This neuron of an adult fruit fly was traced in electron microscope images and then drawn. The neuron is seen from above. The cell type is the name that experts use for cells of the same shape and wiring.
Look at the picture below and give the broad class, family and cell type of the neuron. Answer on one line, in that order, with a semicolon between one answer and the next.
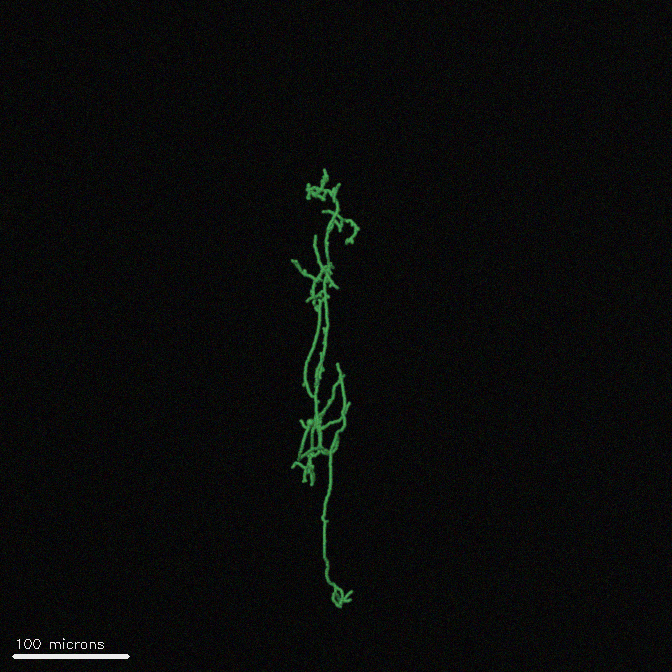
nerve-cord intrinsic neuron; hemilineage 23B; IN23B096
